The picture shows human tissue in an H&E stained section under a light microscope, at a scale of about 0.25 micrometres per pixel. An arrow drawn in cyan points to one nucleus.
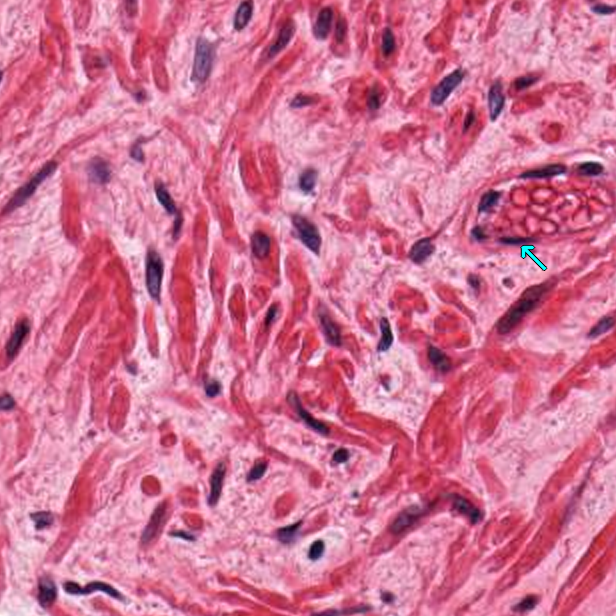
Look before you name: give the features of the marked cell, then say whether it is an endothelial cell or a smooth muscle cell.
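The nucleus is thin, elongated and flattened, curving along the lower edge of a small vessel. The nucleus stains dark and fairly evenly, at least as dark as the spindle-shaped nuclei in the surrounding tissue. Little cytoplasm can be seen; at most there is a thin pink rim that cannot be clearly separated from the vessel wall. Type of cell: endothelial cell.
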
